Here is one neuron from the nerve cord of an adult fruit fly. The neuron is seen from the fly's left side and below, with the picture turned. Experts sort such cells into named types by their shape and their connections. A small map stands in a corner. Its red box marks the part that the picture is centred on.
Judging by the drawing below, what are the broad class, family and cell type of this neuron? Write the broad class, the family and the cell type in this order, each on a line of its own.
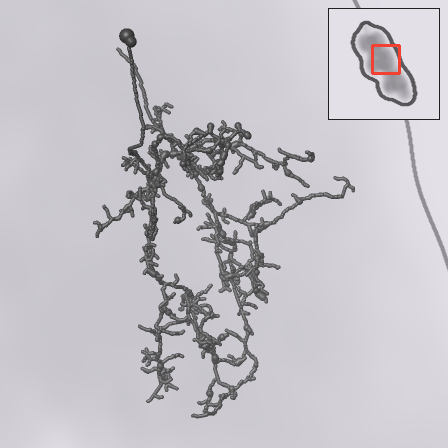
nerve-cord intrinsic neuron
hemilineage 16B
IN16B083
